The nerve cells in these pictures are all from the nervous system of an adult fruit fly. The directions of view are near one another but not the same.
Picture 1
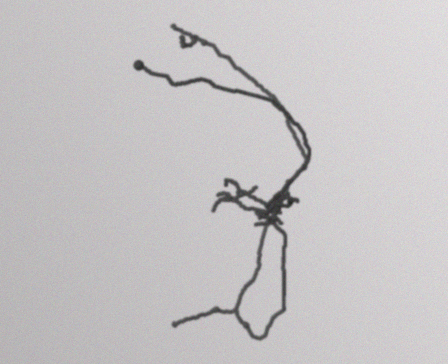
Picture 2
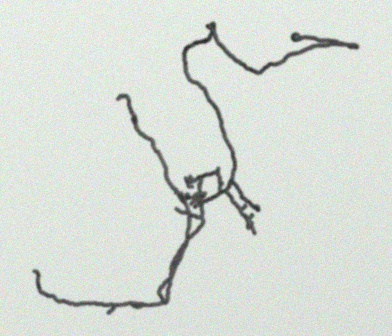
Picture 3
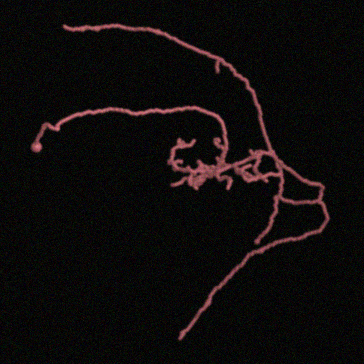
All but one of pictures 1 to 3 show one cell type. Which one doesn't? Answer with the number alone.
3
